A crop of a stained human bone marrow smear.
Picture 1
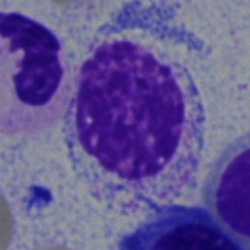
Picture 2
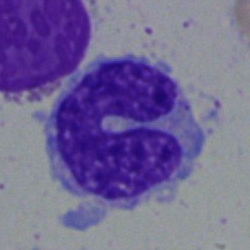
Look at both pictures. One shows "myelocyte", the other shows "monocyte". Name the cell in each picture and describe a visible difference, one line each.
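Picture 1 is a myelocyte. Fine purplish-red granules are scattered through the cytoplasm.
Picture 2 is a monocyte. The cytoplasm shows no distinct granules.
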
